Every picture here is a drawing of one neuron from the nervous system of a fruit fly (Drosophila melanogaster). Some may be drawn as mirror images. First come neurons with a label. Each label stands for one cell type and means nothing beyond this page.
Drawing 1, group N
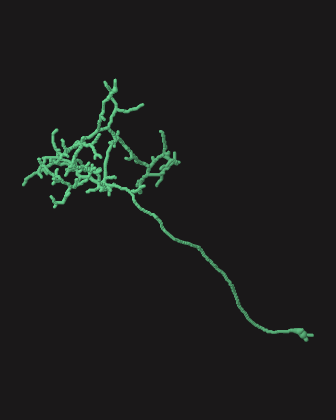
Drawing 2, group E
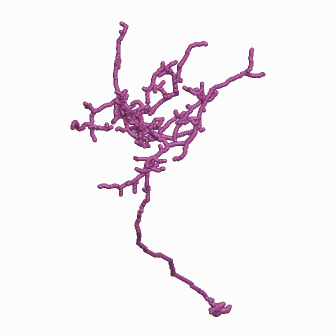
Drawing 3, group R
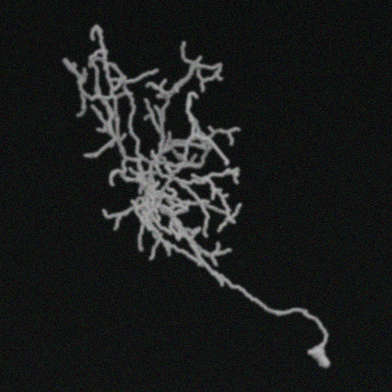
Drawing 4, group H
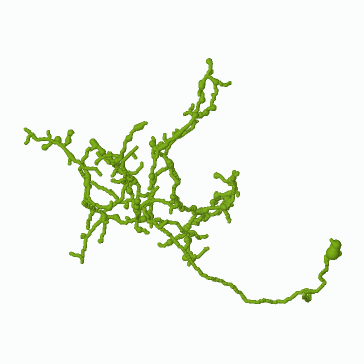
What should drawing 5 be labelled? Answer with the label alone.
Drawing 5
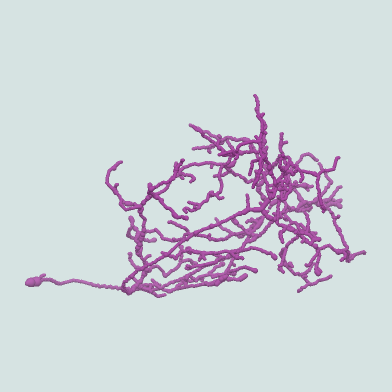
group R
